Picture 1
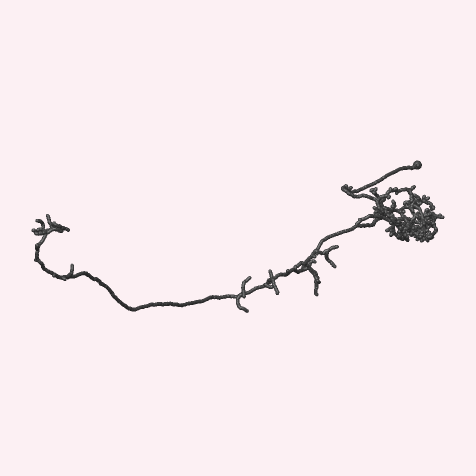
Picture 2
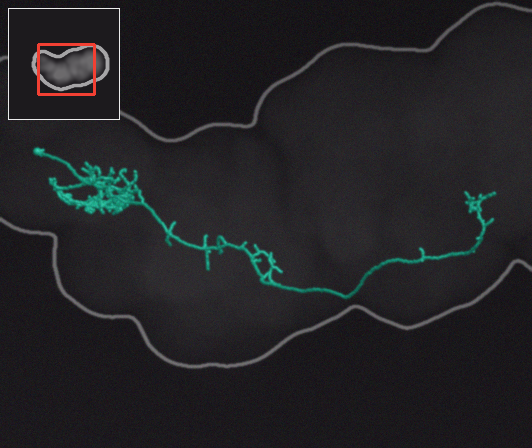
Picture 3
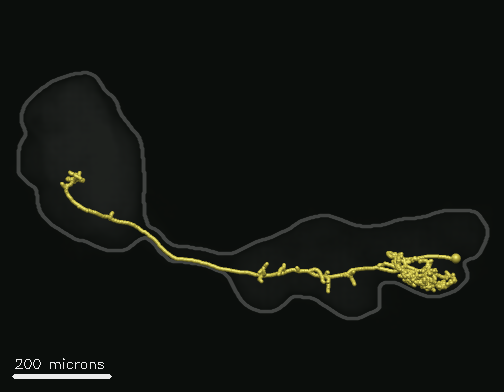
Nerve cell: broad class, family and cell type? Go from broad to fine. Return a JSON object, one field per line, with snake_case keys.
{
 "broad_class": "ascending neuron",
 "family": "hemilineage 12B",
 "cell_type": "AN12B019"
}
